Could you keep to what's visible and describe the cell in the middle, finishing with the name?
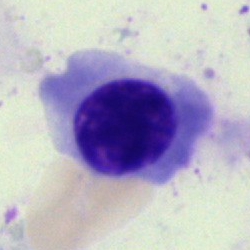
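Its outline is irregular, with blunt scalloped bulges along the edge. Nuclear chromatin stains dark purple, with a few small paler patches. The cytoplasm contains neither visible granules nor vacuoles. Erythroblast is the cell shown.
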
